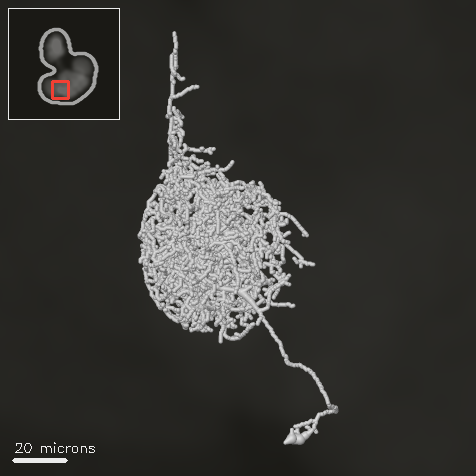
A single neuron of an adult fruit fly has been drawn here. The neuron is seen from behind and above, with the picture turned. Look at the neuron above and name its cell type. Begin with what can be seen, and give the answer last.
From top to bottom in the picture it spans about 160 microns. Dozens of branch ends can be seen. This is a central-brain intrinsic neuron. It is of cell type AVLP084.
